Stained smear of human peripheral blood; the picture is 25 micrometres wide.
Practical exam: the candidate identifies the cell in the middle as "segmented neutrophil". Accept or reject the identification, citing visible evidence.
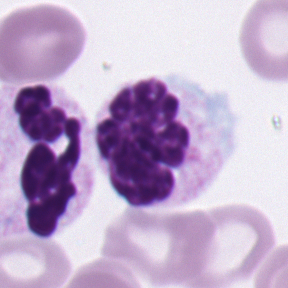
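Cytoplasm colour: pale pink.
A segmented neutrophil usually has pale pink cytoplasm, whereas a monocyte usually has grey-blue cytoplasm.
This feature speaks for segmented neutrophil and against monocyte. Granules: fine and pinkish-violet, scattered through the cytoplasm.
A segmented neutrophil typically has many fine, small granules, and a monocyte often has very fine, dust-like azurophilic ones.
This feature fits both names. Nucleoli: none visible.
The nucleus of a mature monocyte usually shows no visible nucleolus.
This does not count against monocyte. Also seen: a roughly round outline, dark purple, densely clumped chromatin, a nucleus of about 11 by 8 micrometres, and a faint bluish tint along the cytoplasm's upper right edge. Verdict: segmented neutrophil fits, with the pale pink cytoplasm setting it apart from monocyte.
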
